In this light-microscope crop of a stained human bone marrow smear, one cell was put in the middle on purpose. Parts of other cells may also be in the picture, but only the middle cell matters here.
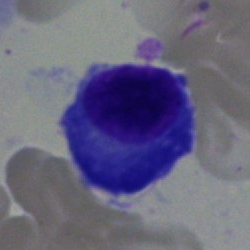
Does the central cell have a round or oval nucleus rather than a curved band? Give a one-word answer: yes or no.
Yes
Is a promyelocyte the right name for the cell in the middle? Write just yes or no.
no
